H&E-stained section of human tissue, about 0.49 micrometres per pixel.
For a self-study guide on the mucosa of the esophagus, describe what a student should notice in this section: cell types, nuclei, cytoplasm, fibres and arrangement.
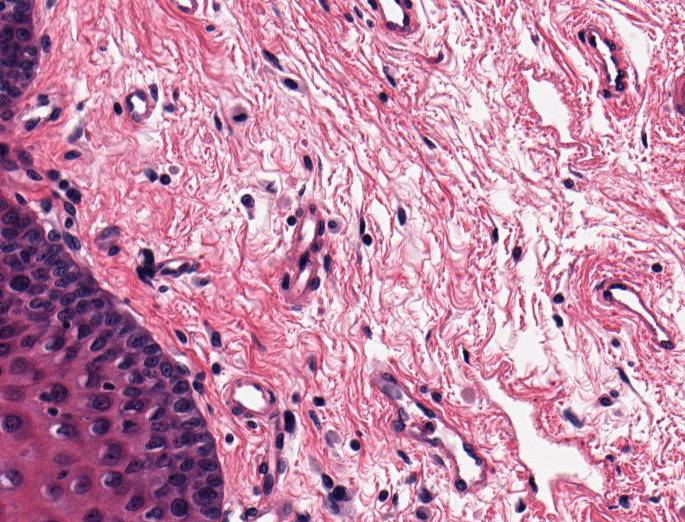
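Stratified squamous epithelium lies along the left edge; connective tissue fills the rest. Lower-left epithelial cells: polygonal, round nuclei, pink cytoplasm. Stromal collagen fibres are thin, wavy and loosely arranged, with pale spaces between. Stromal cells are sparse, mostly dark spindle or oval nuclei lying singly.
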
